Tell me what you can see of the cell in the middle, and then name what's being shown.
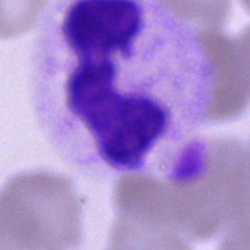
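A roughly round cell with a smooth, faint edge. Its nuclear chromatin is dense and stains deep purple throughout. The cytoplasm is plentiful and pale lilac, at its widest on the right side of the nucleus. Here we have a segmented neutrophil.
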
